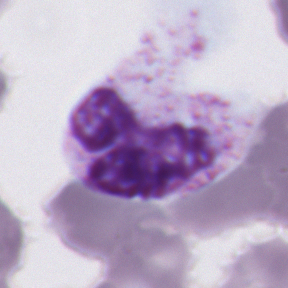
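Segmented neutrophil: notice how its nucleus lies across the lower part of the cell, leaving most of the cytoplasm above and to the right. The chromatin is dark purple and clumped, with small paler spots between the clumps. Granules are only loosely scattered, so you can see the very pale, almost colourless cytoplasm between them.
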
